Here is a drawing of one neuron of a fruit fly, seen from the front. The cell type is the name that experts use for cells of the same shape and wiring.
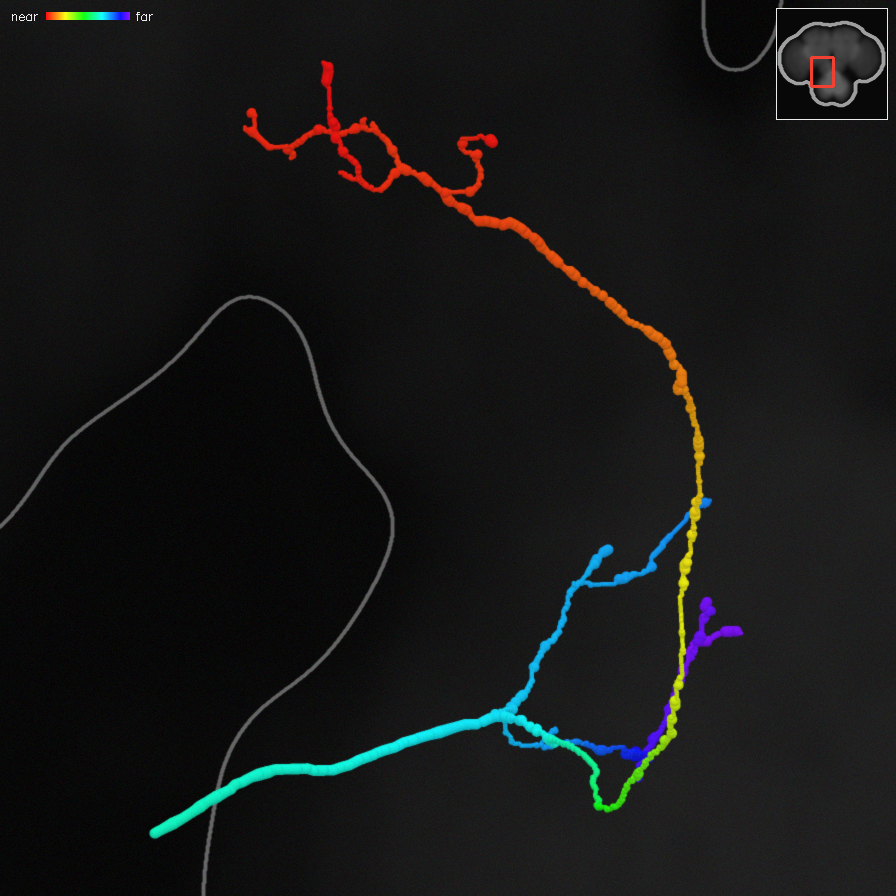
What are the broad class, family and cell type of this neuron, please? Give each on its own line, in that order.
sensory neuron ascending to the brain
class mechanosensory proprioceptive
SApp10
